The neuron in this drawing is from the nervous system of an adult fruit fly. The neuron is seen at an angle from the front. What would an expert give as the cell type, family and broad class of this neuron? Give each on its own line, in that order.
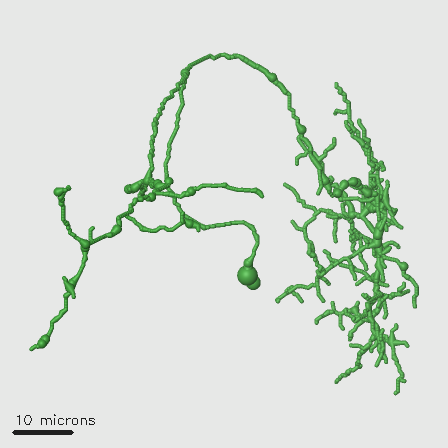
LC31a
LC
visual projection neuron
